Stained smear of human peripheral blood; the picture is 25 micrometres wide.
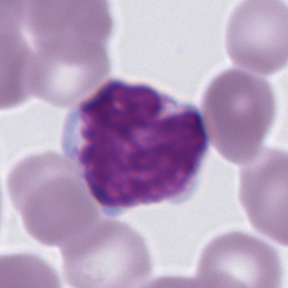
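Large granular lymphocyte, the nucleated cell at the centre. Notice the outline is irregular, a bit angular, not smoothly round. Its nucleus is irregular as well, folded and cleft, with dark purple, coarsely clumped chromatin. No distinct granules are visible in its cytoplasm.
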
